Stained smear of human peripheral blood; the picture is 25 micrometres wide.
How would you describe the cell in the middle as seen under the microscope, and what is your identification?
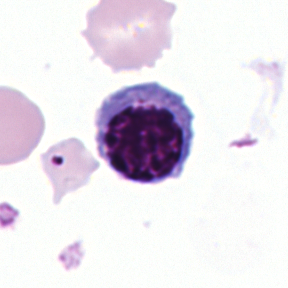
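Round outline here, roughly 9 micrometres across. The nucleus is round as well, about 7 micrometres across, with a smooth edge and no notch or lobes. It takes up about 60% of the cell's area and lies toward the bottom of the cell. Its chromatin is dark purple and coarsely clumped. The cytoplasm forms its widest band above the nucleus. That's a normoblast.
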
